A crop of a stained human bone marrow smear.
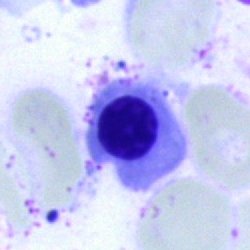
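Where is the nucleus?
Upper left, the wider cytoplasm rim lying below and to its right.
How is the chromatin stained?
Dense, dark purple throughout.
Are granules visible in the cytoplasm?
No.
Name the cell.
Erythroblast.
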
